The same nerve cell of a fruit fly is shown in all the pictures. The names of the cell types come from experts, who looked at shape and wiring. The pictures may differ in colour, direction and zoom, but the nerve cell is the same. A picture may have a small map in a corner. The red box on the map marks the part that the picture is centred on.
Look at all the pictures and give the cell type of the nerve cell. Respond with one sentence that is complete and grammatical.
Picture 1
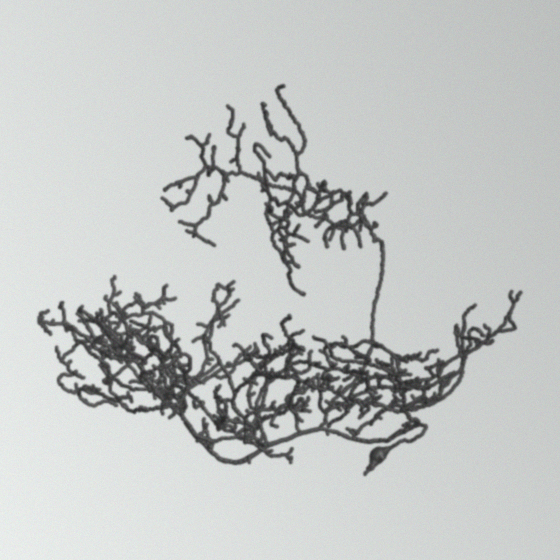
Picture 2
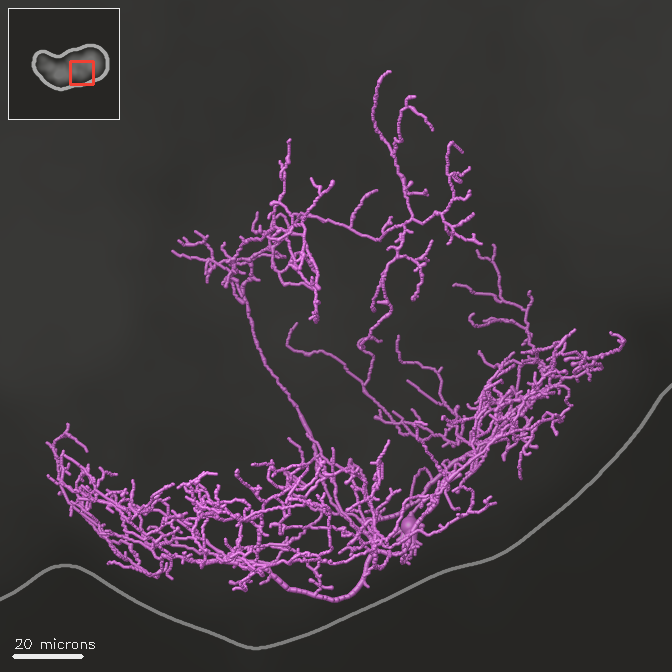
In the scheme of cell types, this nerve cell is GNG505.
